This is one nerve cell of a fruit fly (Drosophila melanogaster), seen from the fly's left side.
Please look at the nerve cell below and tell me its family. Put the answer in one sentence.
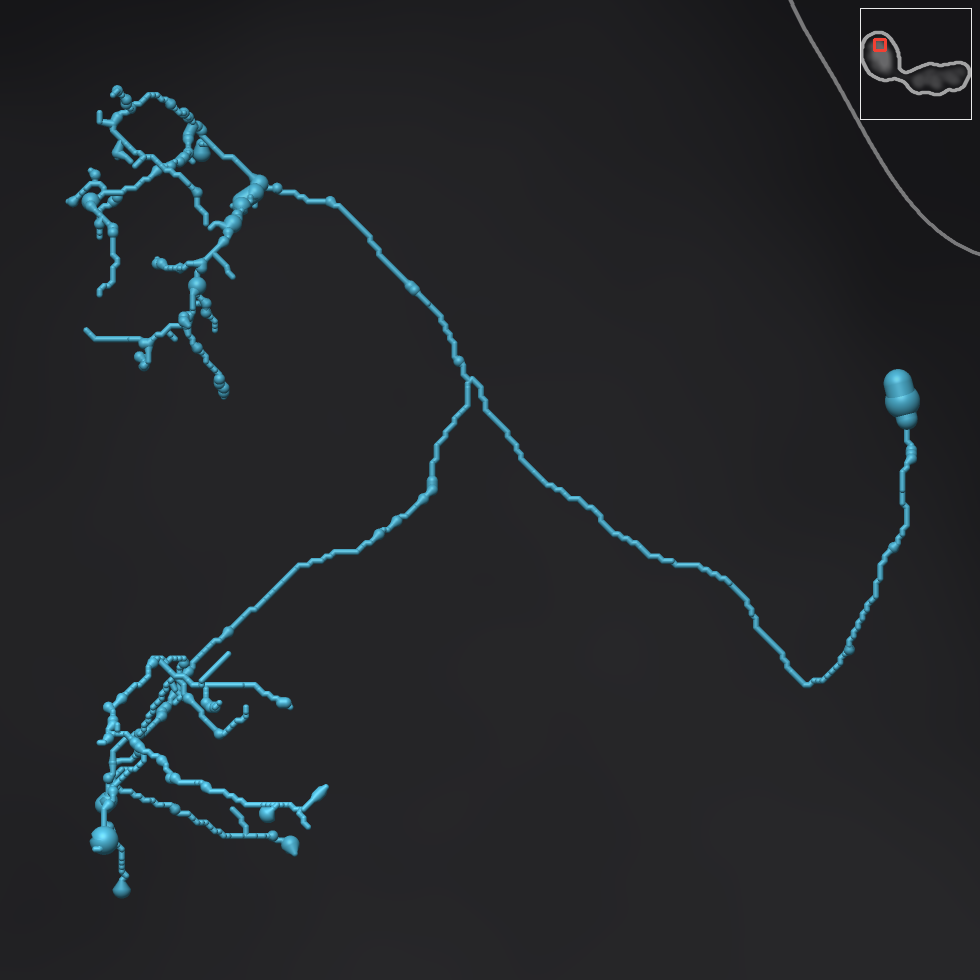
The family is hemilineage SIPp1.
